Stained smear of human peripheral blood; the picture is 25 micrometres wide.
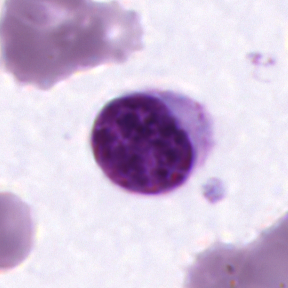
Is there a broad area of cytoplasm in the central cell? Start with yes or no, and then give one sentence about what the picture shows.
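No. The cytoplasm forms only a narrow crescent beside the nucleus.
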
